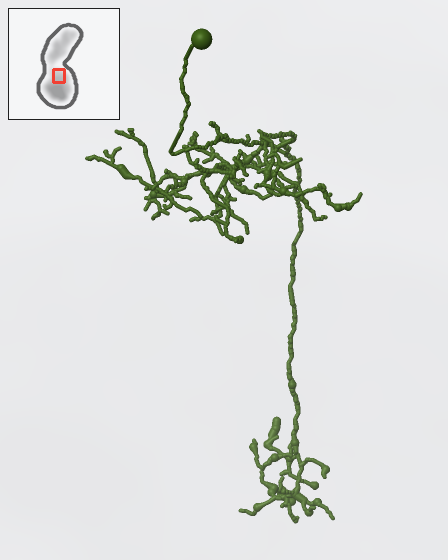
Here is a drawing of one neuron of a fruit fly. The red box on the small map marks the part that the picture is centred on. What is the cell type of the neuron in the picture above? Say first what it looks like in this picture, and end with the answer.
The cell body is at the top of the picture. The picture shows dozens of branch ends. It is an optic-lobe intrinsic neuron. It is of cell type Tm36.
